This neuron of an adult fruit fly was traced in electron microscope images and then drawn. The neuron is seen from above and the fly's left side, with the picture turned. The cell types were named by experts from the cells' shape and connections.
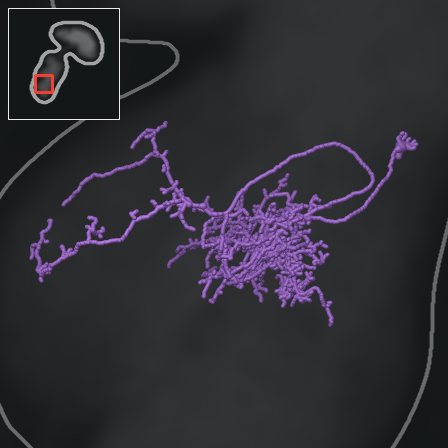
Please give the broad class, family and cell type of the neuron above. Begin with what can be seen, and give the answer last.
It lies in the nerve cord. Dozens of branch ends can be seen. It is a nerve-cord intrinsic neuron. The family is hemilineage 19A. The cell type is IN19A040.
